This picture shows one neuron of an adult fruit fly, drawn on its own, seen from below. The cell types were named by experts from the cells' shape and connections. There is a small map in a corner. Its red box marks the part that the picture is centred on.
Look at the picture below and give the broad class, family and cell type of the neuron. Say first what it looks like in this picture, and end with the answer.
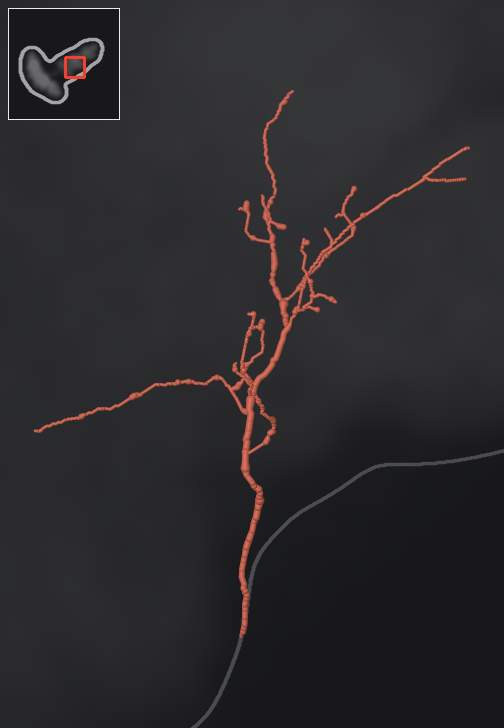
As drawn here it is taller than it is wide. It is a sensory neuron entering the nerve cord. The name of its family is class mechanosensory proprioceptive. It is of cell type SNpp07.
